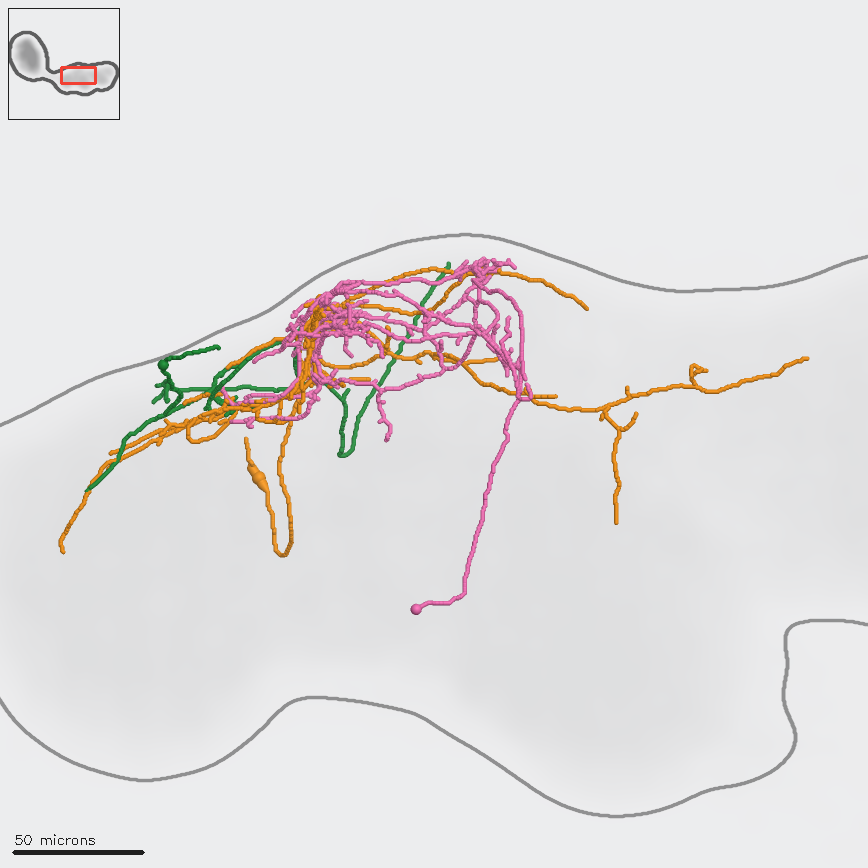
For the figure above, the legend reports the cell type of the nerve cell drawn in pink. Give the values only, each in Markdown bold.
**IN08A040**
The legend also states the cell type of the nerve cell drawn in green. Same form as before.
**SNpp23**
